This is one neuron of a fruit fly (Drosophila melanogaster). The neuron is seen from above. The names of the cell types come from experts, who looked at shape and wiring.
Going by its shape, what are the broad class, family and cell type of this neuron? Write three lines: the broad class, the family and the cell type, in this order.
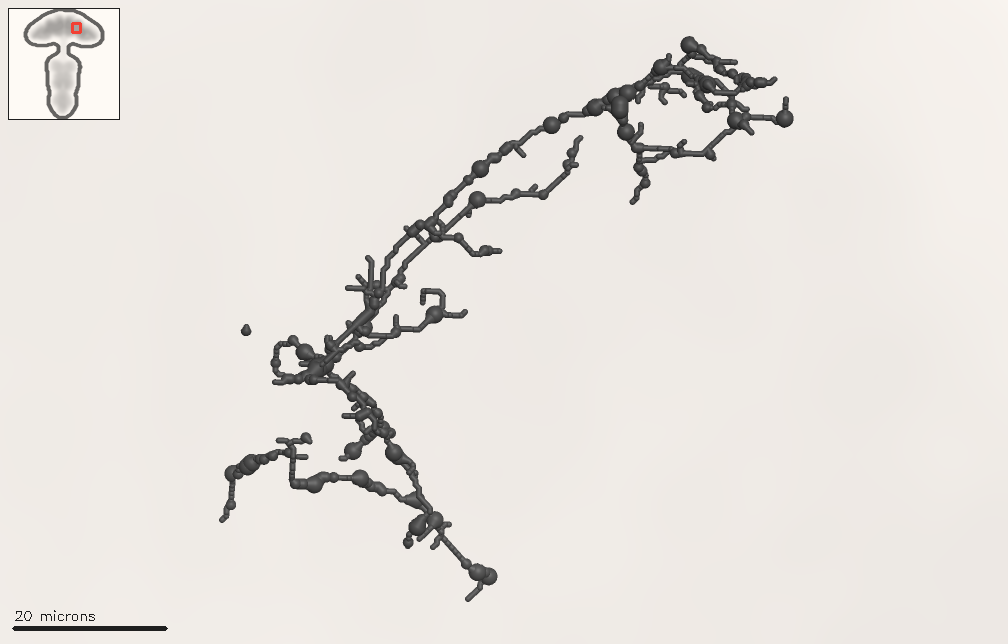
central-brain intrinsic neuron
hemilineage CLp1
SMP342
